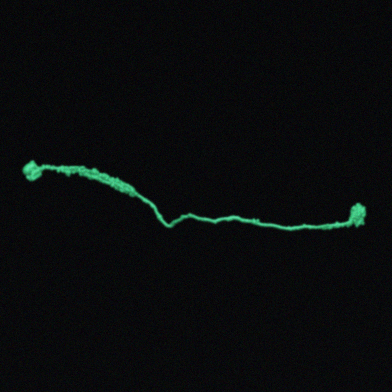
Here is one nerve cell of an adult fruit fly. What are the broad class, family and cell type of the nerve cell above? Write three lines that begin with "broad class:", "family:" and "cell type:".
broad class: optic-lobe intrinsic neuron
family: L
cell type: L2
